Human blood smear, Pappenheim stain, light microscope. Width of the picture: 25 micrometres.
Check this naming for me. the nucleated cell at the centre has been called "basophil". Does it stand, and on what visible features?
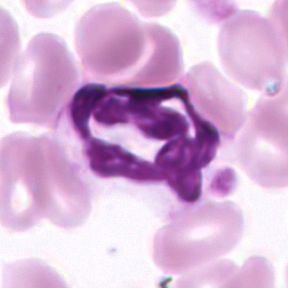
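Basophil is the wrong name here; the cell is a segmented neutrophil. The cytoplasm shows no coarse coloured granules.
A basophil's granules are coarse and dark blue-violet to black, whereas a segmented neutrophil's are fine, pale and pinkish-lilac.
No nucleoli are visible in the nucleus.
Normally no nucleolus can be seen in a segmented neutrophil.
The chromatin is dense, dark purple and clumped, and the cytoplasm is very pale and nearly colourless, with a faint outer border hard to trace against the background.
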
